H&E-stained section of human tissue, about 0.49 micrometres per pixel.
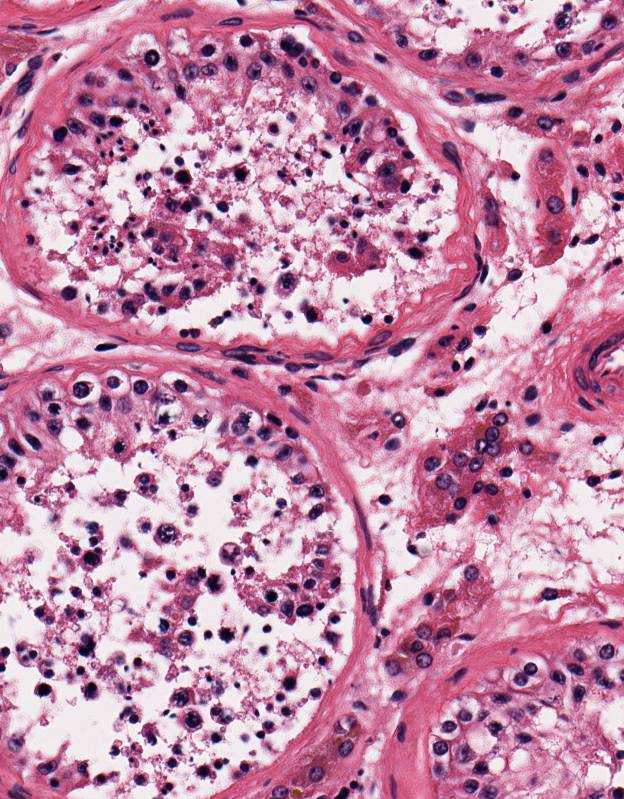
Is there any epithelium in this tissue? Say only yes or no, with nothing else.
Yes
